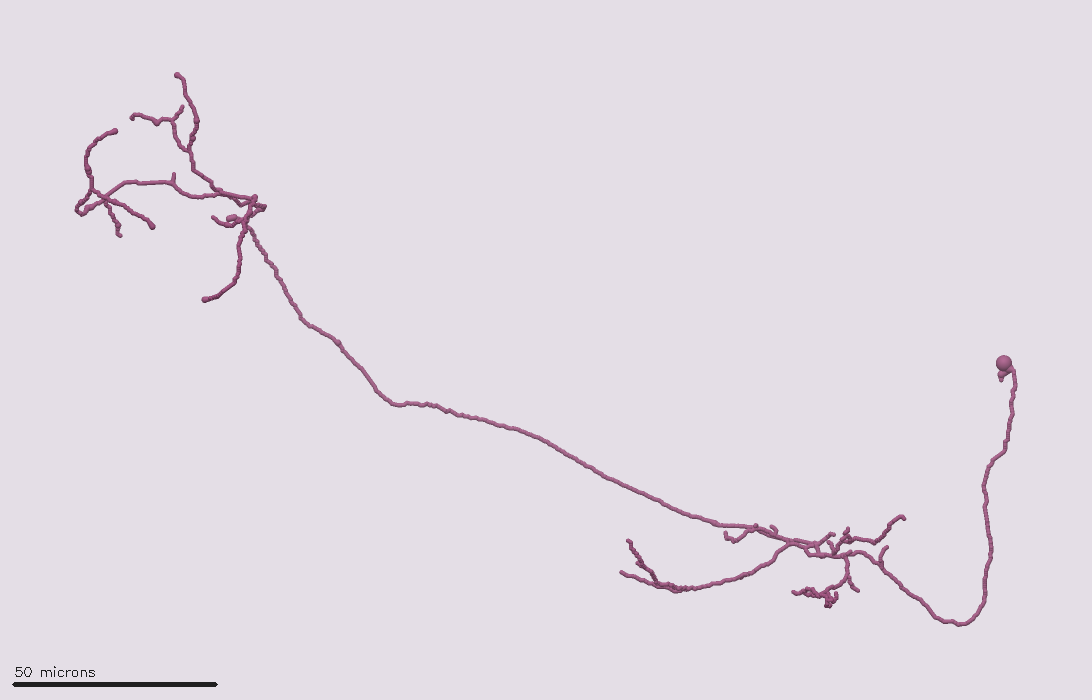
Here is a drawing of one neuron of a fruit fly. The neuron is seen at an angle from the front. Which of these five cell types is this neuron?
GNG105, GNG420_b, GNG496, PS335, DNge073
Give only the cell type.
GNG420_b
